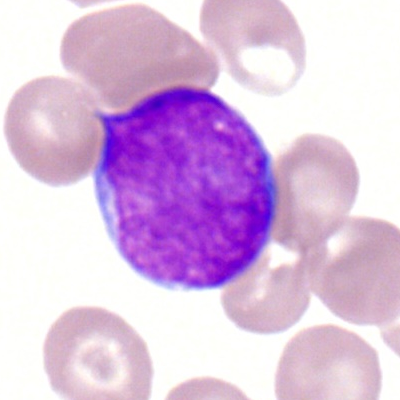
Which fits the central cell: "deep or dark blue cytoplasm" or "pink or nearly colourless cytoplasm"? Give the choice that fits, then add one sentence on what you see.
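Deep or dark blue cytoplasm. The thin rim of cytoplasm is blue.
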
